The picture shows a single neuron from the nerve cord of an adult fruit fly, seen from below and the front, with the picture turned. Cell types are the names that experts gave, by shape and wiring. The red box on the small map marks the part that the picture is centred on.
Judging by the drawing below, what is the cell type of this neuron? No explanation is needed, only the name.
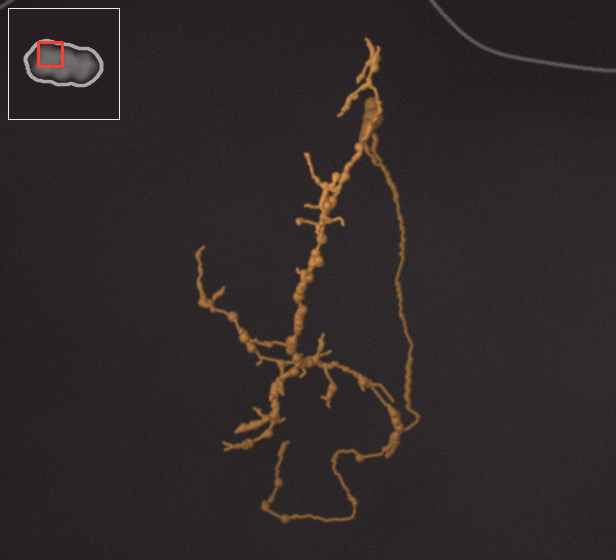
IN23B024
